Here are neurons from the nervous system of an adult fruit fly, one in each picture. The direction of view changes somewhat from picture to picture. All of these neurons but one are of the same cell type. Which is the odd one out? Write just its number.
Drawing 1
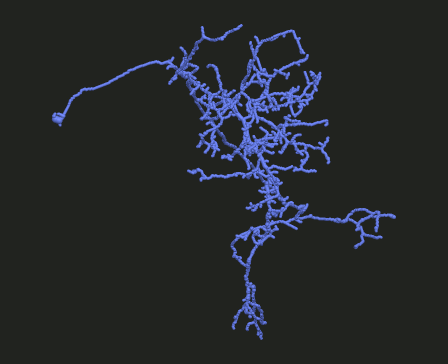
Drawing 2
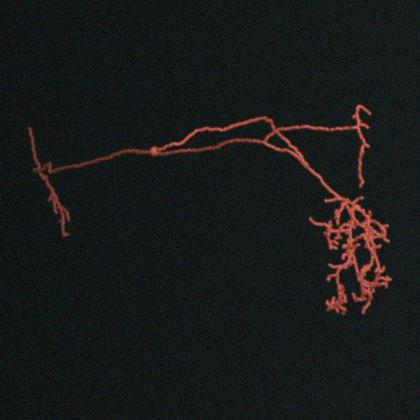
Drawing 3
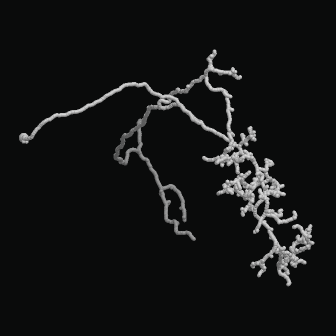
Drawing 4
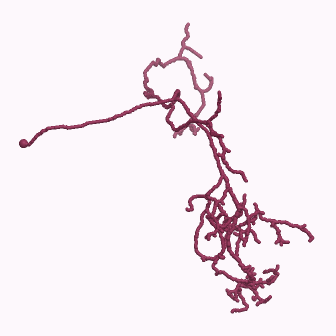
1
